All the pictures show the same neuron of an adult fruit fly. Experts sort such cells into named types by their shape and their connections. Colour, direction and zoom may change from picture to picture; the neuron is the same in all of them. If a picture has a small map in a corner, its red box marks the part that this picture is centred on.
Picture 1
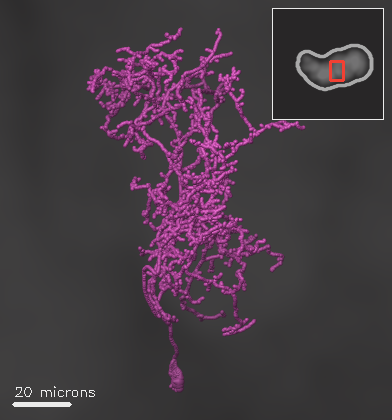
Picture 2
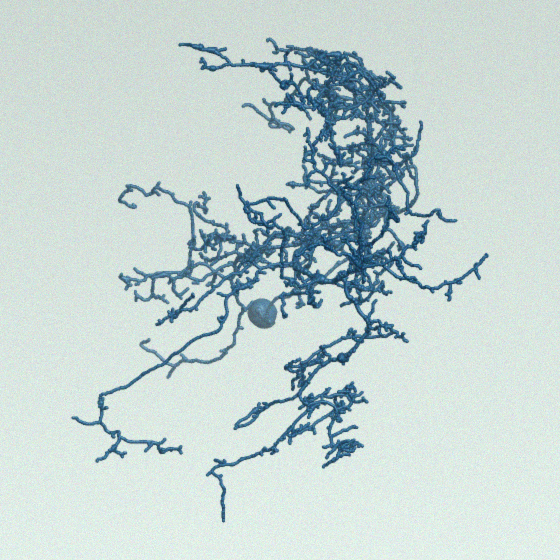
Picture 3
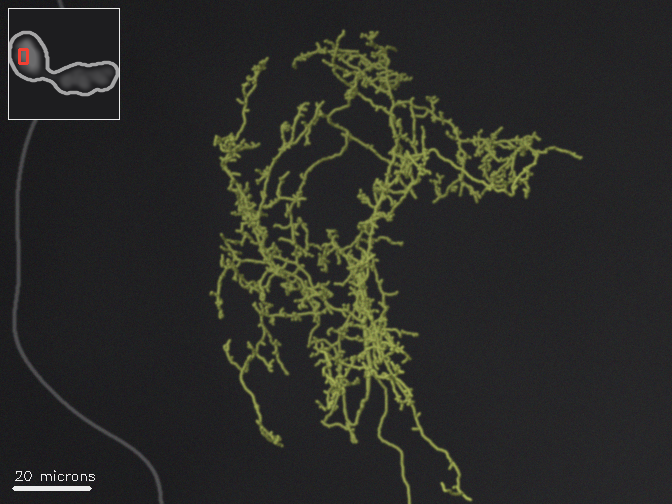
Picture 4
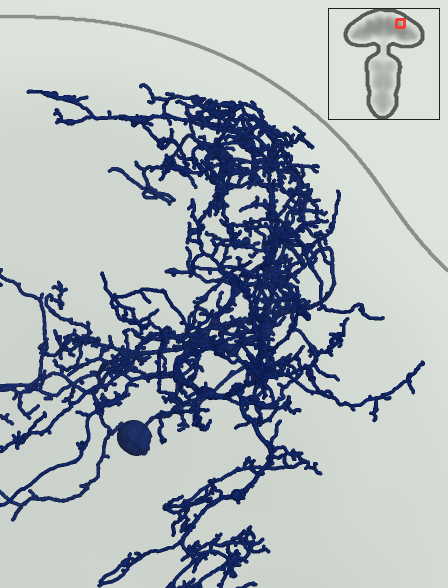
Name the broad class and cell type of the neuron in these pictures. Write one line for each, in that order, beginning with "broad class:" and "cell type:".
broad class: central-brain intrinsic neuron
cell type: AVLP346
